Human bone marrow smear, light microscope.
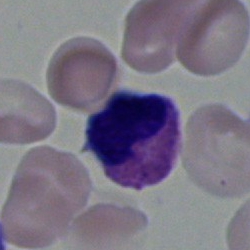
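Eosinophil at the centre of the stained bone marrow smear. Its nucleus occupies the upper-left part of the cell, while the cytoplasm forms a broad crescent on the lower-right side, purple-violet and finely granular in texture. A small pointed projection protrudes from the left edge.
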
